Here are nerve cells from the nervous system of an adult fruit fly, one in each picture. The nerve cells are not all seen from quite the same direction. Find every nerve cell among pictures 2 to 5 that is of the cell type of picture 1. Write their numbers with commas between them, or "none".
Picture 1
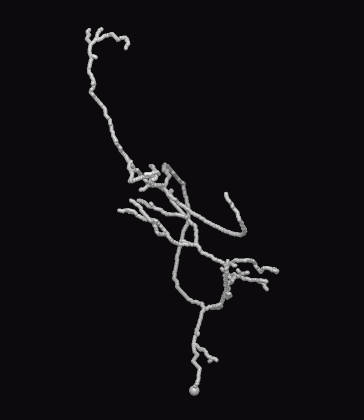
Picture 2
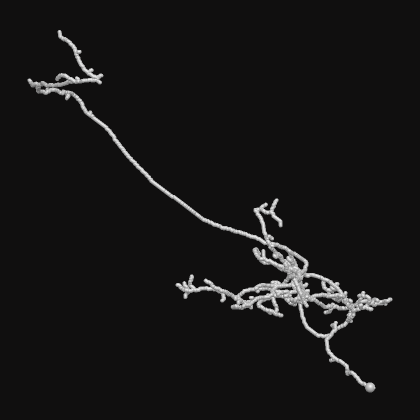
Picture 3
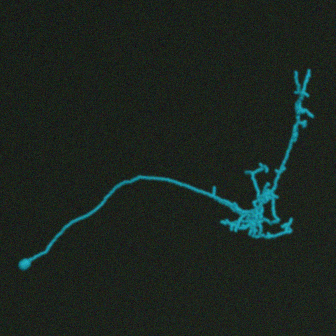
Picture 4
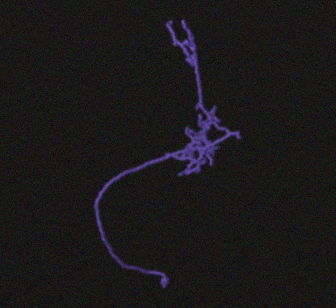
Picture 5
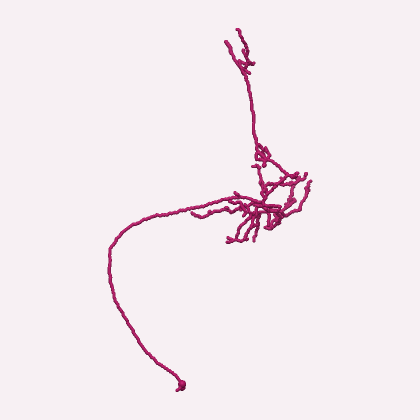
2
